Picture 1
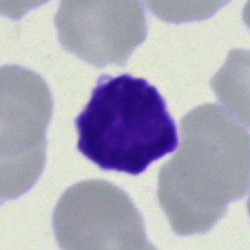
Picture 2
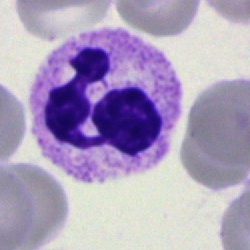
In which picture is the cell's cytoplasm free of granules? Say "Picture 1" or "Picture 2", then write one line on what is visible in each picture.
Picture 1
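What picture 1 shows: No granules are visible in the cell.
What picture 2 shows: Fine lilac granules are spread evenly through the cytoplasm.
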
